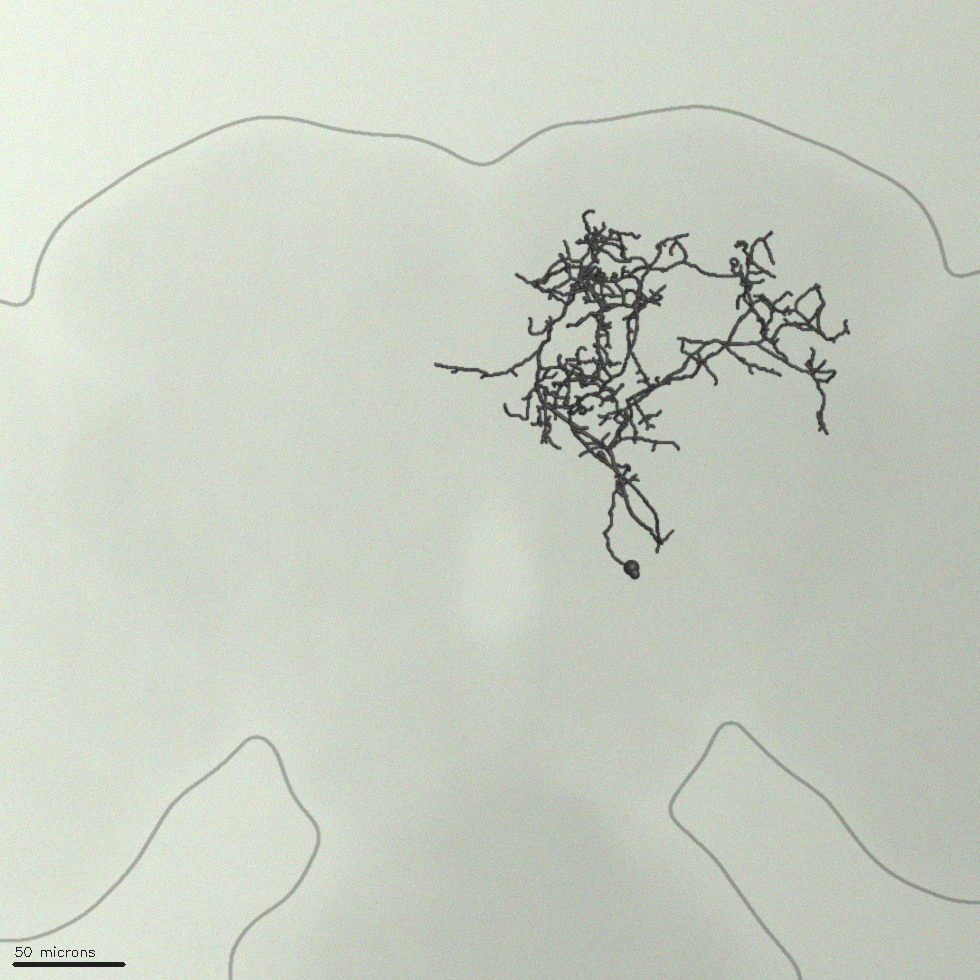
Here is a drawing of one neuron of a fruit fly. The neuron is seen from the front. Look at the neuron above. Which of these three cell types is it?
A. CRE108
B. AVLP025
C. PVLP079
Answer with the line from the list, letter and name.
A. CRE108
